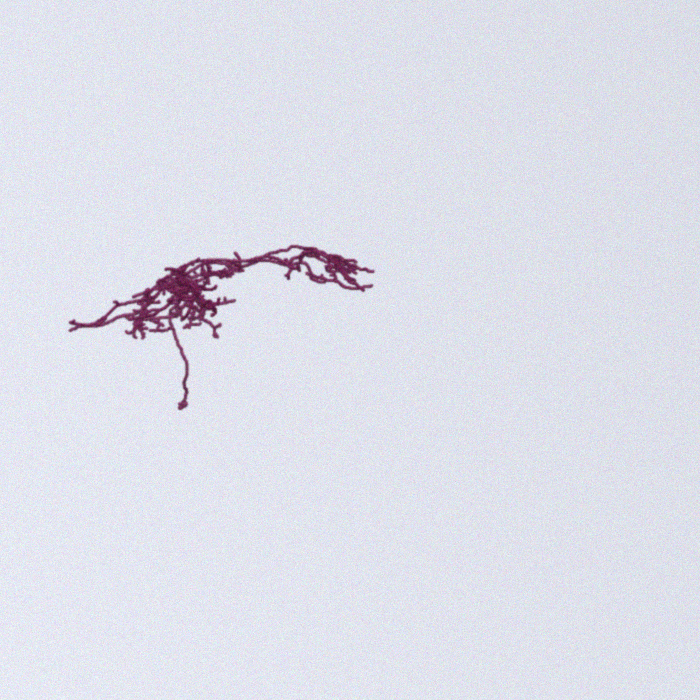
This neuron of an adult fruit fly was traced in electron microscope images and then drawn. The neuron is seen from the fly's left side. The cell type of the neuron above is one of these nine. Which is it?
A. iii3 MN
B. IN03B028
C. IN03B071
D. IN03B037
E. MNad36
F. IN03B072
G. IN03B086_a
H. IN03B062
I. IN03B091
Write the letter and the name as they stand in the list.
D. IN03B037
